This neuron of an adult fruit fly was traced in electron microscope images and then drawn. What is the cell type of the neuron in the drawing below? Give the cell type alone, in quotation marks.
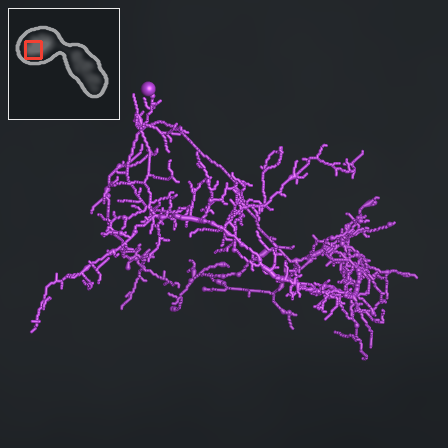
"PLP054"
